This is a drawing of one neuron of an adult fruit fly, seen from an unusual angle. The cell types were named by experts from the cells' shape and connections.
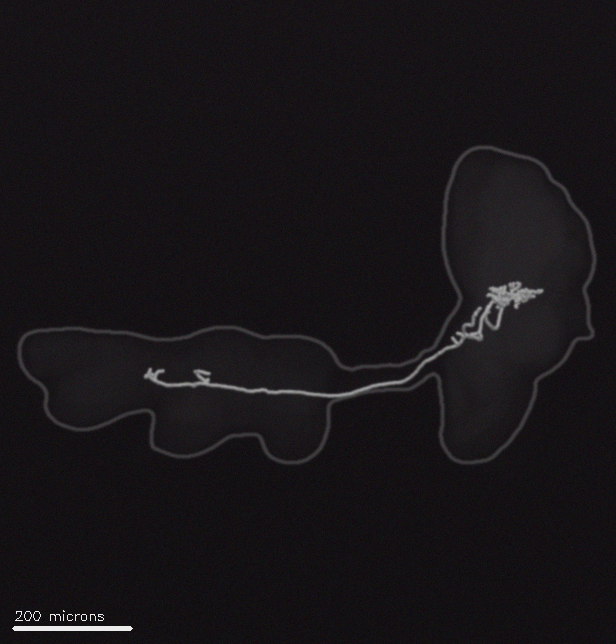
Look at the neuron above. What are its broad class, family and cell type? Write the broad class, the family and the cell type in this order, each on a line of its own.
descending neuron
hemilineage LB7
DNge091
